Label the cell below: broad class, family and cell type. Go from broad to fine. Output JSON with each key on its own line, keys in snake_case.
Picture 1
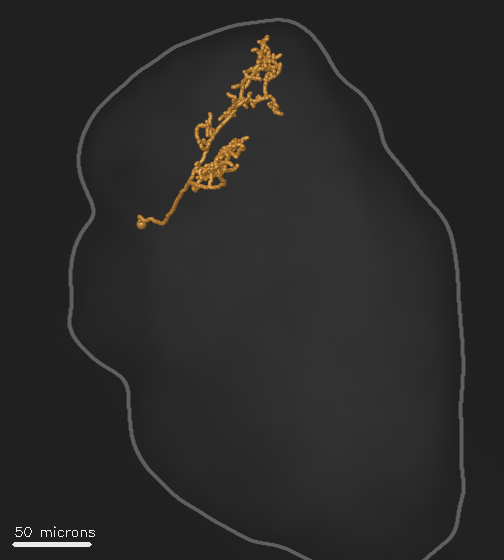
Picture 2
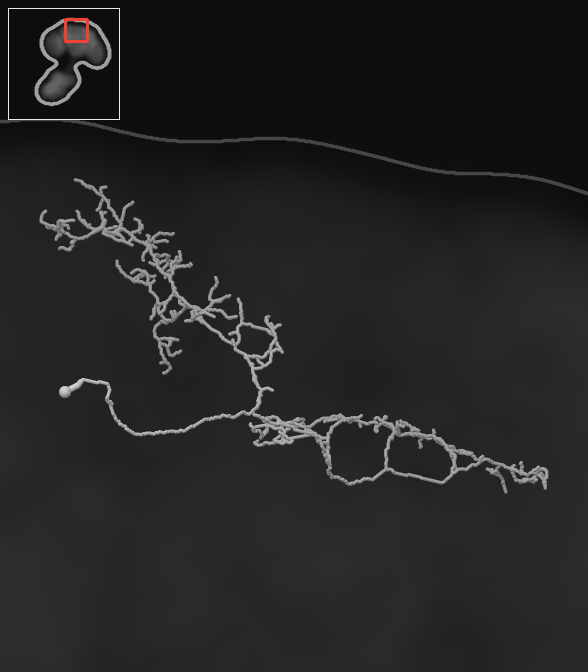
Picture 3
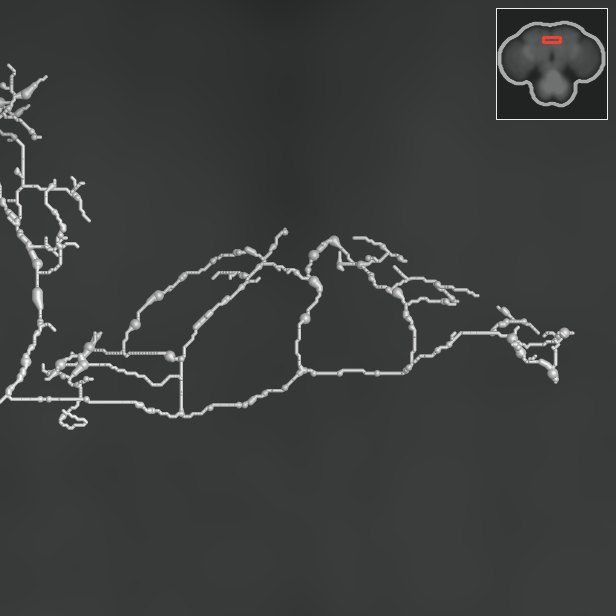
{
 "broad_class": "central-brain intrinsic neuron",
 "family": "hemilineage AOTUv4_ventral",
 "cell_type": "FB8I"
}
